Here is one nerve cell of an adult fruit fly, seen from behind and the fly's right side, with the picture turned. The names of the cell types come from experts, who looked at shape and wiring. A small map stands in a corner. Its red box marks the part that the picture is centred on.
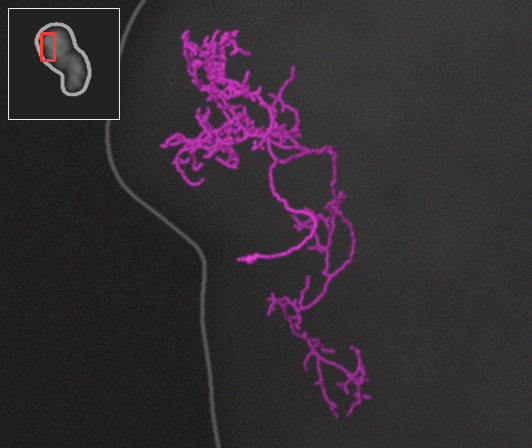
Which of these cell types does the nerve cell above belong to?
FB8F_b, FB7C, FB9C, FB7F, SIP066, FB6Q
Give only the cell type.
SIP066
